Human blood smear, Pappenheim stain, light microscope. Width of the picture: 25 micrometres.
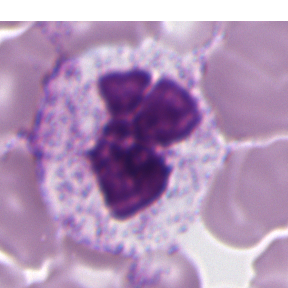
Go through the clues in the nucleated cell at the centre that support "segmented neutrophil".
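Fits segmented neutrophil: chromatin dark purple and densely clumped.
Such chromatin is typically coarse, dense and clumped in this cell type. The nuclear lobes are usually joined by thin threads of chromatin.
Here the nucleus is divided into several lobes lying close together. Cytoplasm pale, almost colourless. Outline irregular, with small ragged extensions.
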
